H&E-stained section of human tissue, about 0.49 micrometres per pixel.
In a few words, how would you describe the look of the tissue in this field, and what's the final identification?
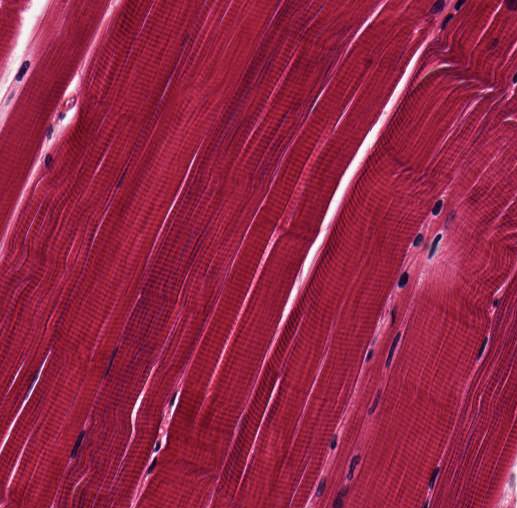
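Fine cross-striations cross the width of the fibres. The dark nuclei sit at the fibre edges rather than centrally; they are elongated and aligned with the long axis of the fibres. The fibre cytoplasm is stained a deep red-pink. The tissue is skeletal muscle.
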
